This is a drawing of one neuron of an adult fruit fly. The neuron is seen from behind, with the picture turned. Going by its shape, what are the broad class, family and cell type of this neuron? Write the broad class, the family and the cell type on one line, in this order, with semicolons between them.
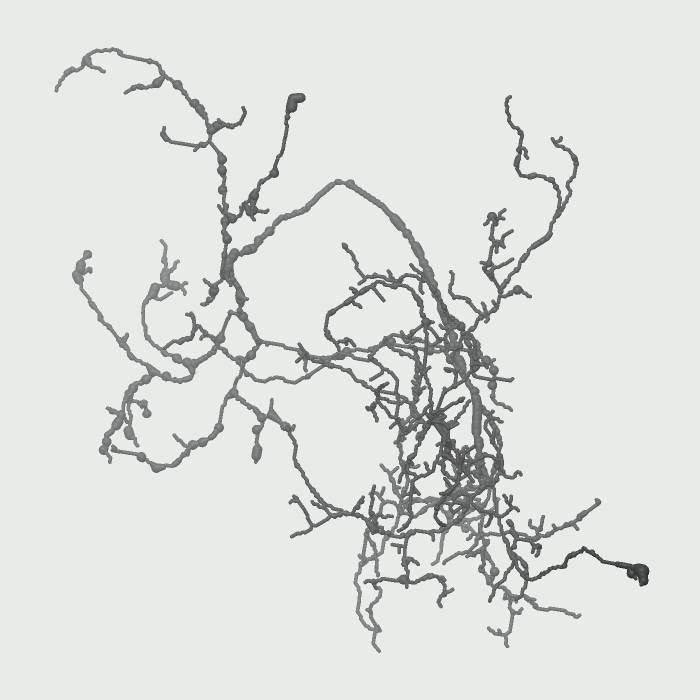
central-brain intrinsic neuron; hemilineage VLPl&p1_posterior; aIPg_m3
